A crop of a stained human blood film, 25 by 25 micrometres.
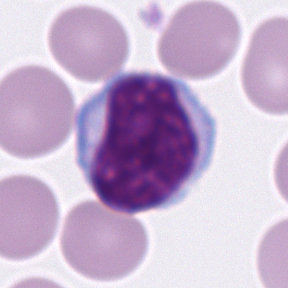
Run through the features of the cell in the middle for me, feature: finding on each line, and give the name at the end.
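Nucleus: single oval mass, left side slightly indented
Nucleolus: none distinct
Lower nuclear edge: reaches cell border, almost no cytoplasm there
Cytoplasm: no distinct granules
Name: typical lymphocyte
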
